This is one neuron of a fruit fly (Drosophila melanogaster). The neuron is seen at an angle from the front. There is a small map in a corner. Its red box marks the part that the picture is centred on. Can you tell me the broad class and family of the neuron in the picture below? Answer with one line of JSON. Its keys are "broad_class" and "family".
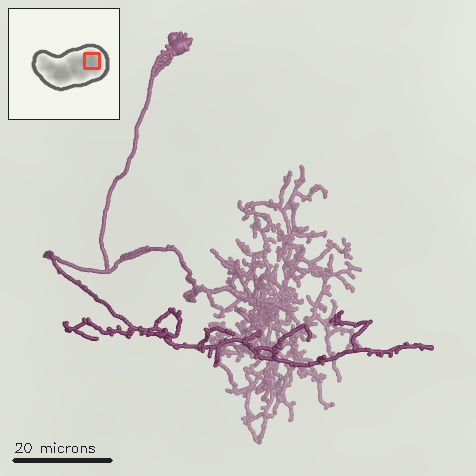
{"broad_class": "visual projection neuron", "family": "hemilineage VPNp3"}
